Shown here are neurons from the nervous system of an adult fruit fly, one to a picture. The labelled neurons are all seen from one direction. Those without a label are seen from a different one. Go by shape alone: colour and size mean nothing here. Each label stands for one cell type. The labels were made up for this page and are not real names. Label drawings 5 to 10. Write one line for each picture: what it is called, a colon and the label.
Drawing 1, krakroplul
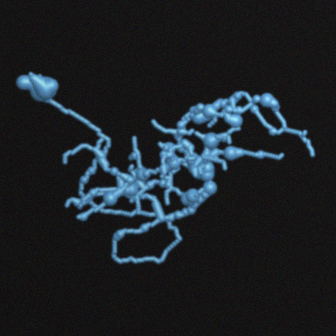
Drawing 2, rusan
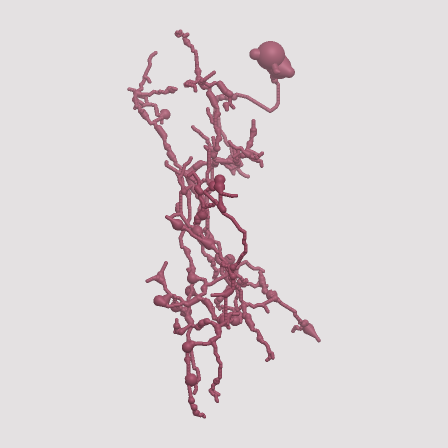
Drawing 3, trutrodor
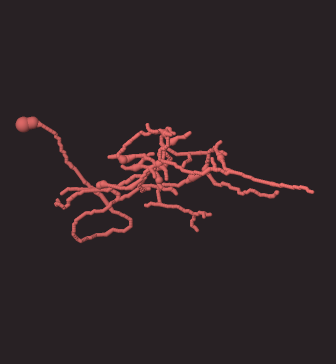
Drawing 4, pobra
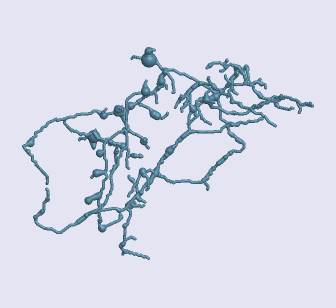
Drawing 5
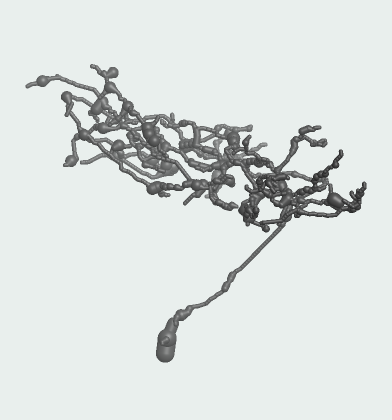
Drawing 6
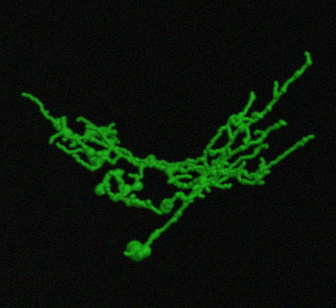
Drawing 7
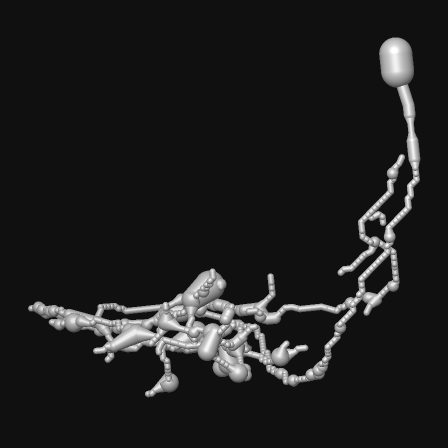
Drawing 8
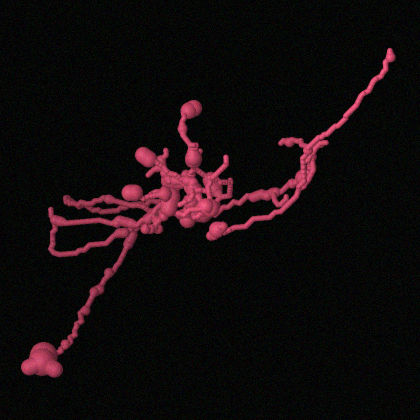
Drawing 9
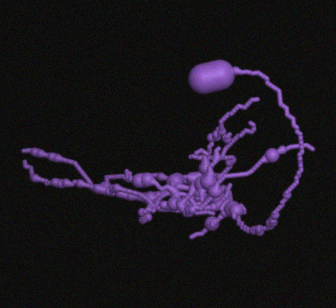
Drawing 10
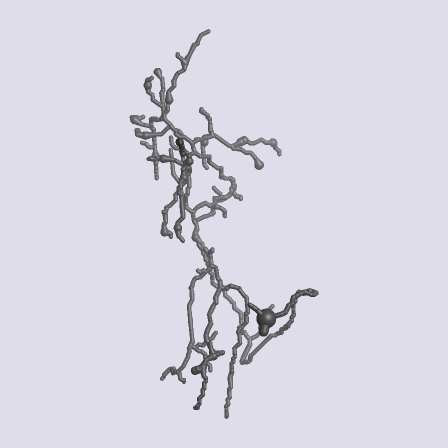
5: rusan
6: pobra
7: trutrodor
8: trutrodor
9: trutrodor
10: rusan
